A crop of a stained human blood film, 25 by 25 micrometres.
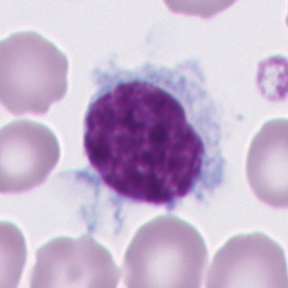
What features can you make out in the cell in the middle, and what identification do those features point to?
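A single oval nucleus without lobes measures about 11 by 9 micrometres. Its chromatin is dark purple and mottled. The cytoplasm is pale blue and widest on the upper right side of the nucleus. Answer: hairy cell.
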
